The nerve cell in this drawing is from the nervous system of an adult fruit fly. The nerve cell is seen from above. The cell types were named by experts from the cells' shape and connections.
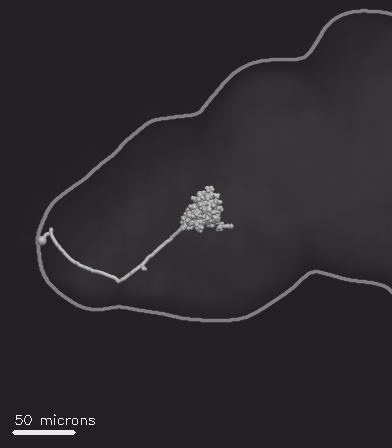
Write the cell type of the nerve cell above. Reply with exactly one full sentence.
In the scheme of cell types, this nerve cell is Tm24.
